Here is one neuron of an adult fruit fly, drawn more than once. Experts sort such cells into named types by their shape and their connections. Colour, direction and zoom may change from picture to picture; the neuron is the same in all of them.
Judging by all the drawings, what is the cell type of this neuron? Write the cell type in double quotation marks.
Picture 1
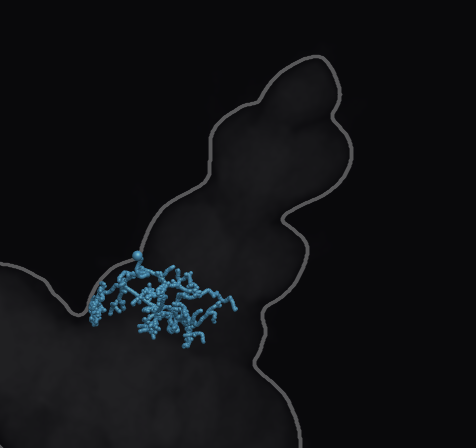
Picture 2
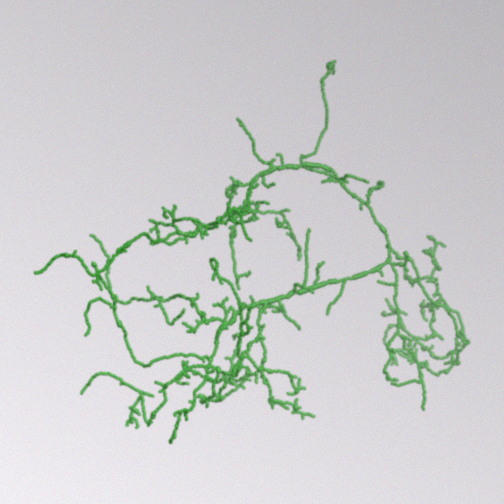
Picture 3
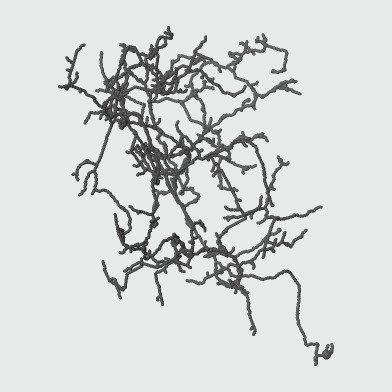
"IN03A028"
